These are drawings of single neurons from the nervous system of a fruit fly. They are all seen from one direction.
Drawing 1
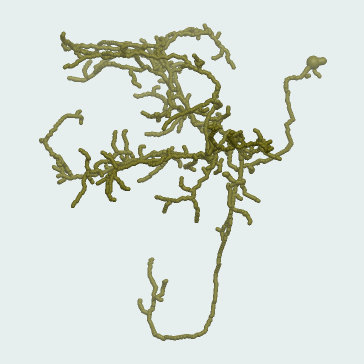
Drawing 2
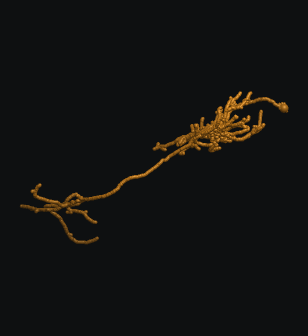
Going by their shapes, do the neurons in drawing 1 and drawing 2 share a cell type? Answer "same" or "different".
different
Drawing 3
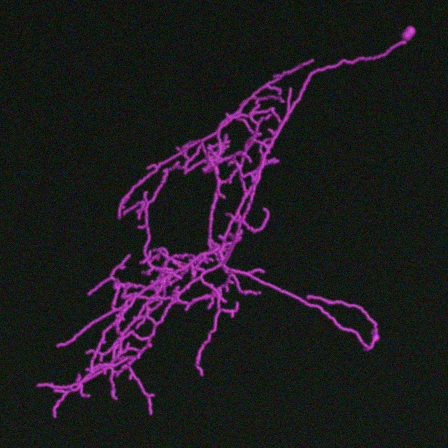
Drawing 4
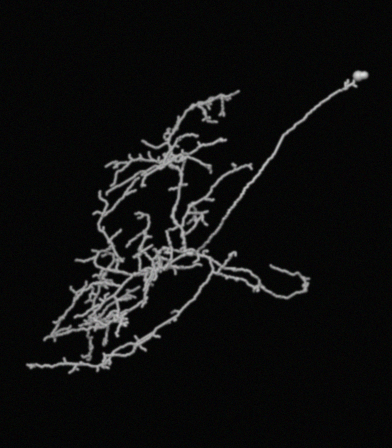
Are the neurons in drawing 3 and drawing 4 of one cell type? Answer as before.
same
